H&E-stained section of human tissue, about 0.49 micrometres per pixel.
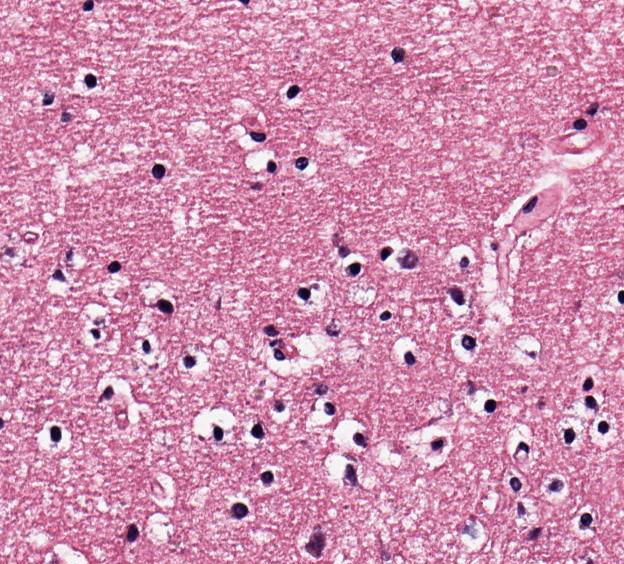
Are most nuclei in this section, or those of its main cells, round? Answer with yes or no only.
Yes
